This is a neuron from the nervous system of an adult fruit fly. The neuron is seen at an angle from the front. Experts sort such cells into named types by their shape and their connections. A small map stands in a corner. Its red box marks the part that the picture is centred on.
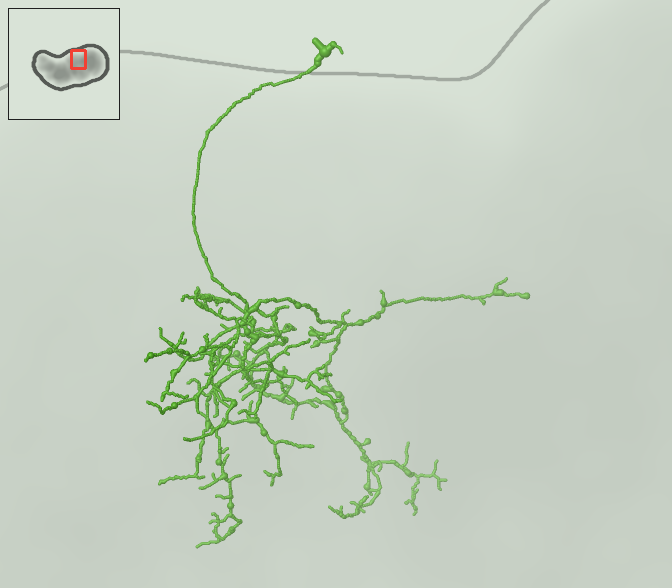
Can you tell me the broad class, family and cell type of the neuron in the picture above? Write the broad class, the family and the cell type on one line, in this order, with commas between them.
central-brain intrinsic neuron, hemilineage SMPp&v1_posterior, CL185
